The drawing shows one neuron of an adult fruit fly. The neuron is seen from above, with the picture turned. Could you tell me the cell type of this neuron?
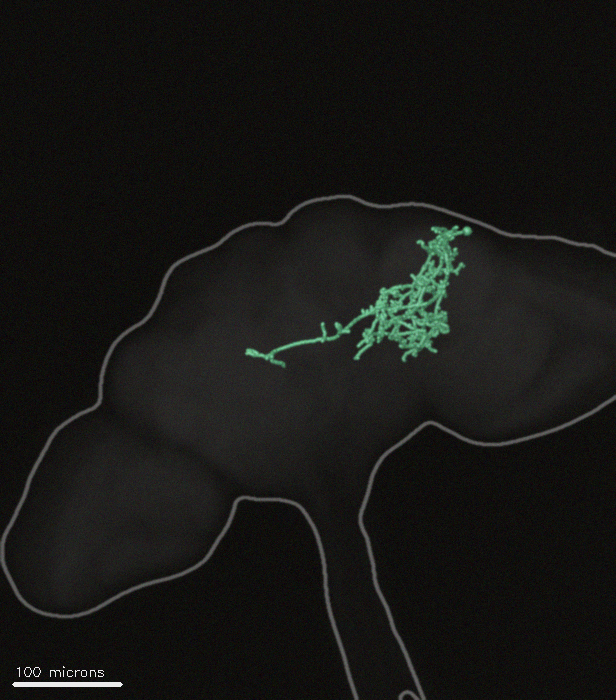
CL022_b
